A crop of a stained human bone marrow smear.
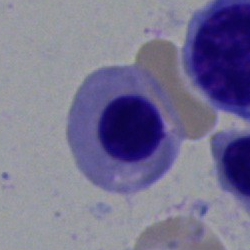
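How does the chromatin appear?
It is dense and dark purple throughout the nucleus, and no nucleoli are visible.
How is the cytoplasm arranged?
It forms a wide rim around the nucleus, broadest on the lower left, and contains no visible granules.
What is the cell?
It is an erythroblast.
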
